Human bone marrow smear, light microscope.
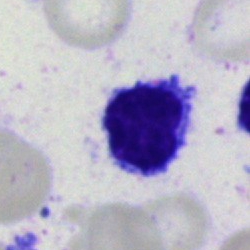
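Lymphocyte: nucleus filling nearly the whole cell. Cytoplasm: scant, at most a thin rim at the edge. Chromatin: dense, stained dark purple. Surface: short fine projections, most noticeable along the upper right edge.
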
